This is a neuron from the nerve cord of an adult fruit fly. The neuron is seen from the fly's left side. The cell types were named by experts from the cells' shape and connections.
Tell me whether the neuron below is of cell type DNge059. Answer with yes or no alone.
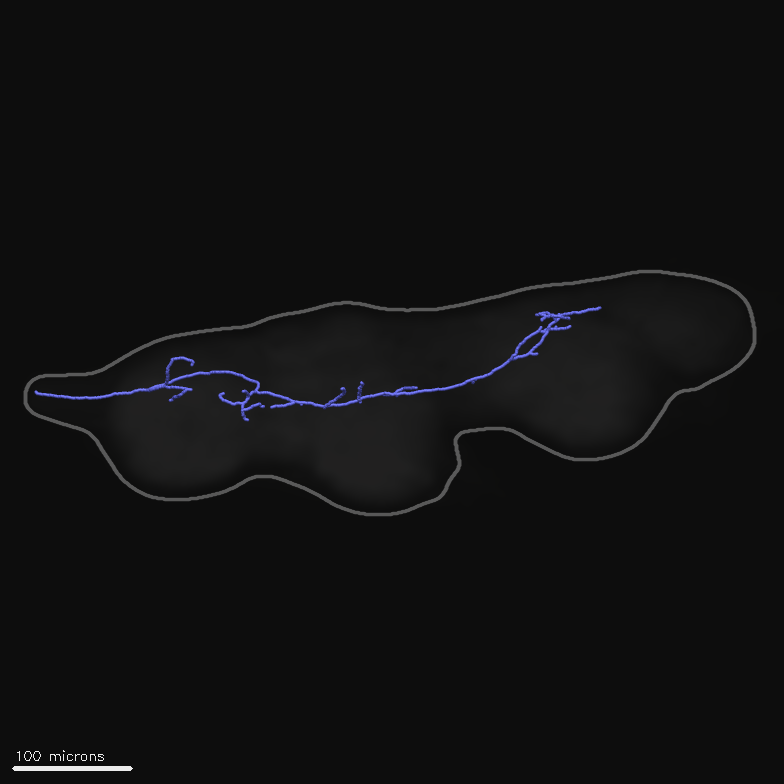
no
